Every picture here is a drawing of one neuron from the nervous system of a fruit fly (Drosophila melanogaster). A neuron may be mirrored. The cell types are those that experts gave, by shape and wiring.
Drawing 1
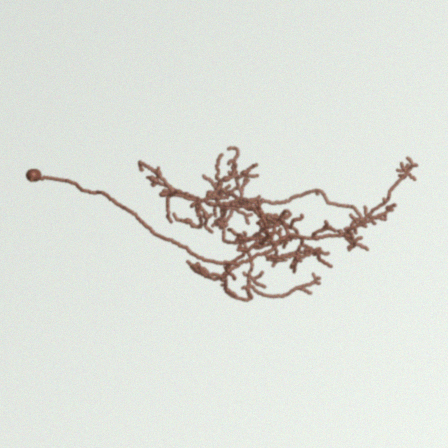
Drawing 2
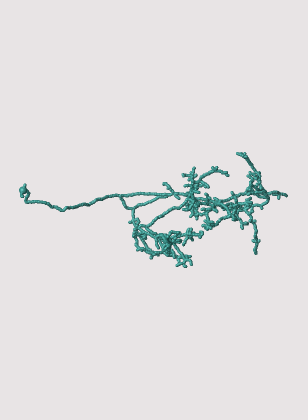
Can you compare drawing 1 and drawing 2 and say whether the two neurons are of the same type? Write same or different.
different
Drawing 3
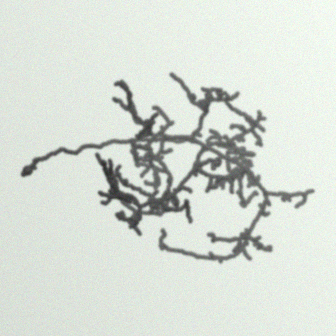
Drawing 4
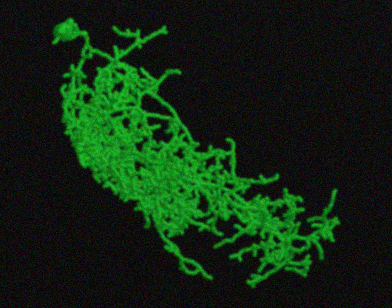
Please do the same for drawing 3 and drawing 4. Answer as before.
different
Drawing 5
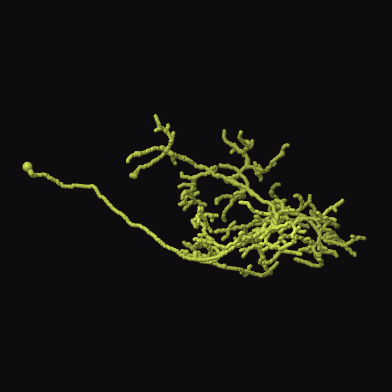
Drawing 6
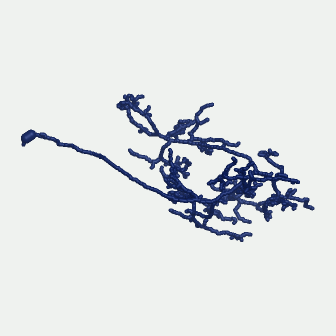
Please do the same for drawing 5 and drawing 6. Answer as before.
same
